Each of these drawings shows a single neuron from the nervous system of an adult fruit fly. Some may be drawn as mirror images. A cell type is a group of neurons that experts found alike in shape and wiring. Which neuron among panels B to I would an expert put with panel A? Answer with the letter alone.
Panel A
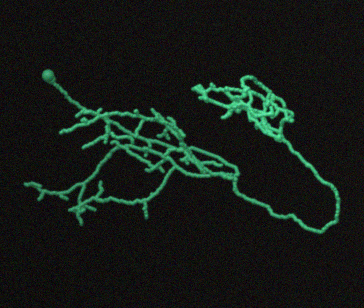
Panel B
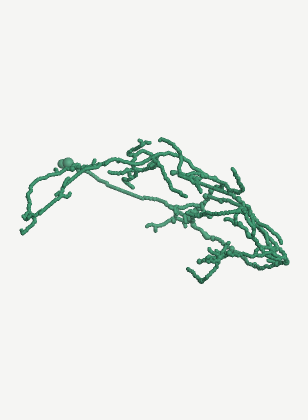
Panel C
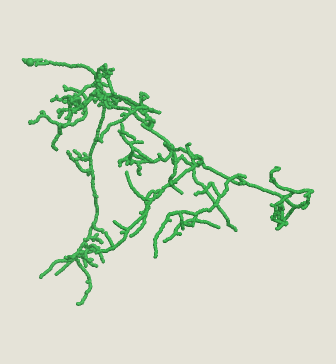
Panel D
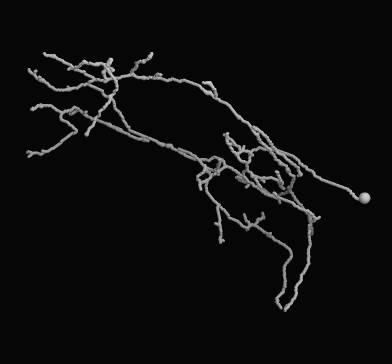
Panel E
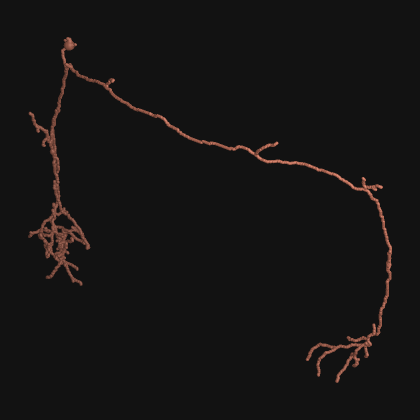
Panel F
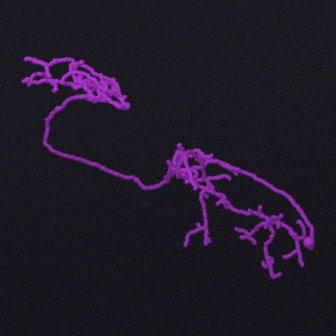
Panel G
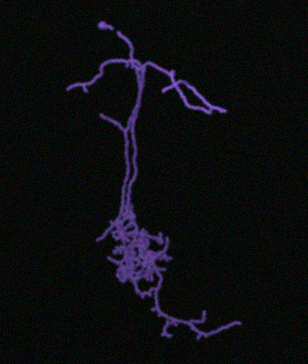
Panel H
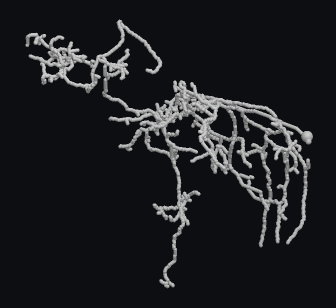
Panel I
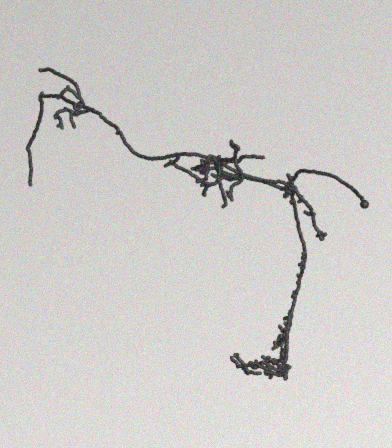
F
